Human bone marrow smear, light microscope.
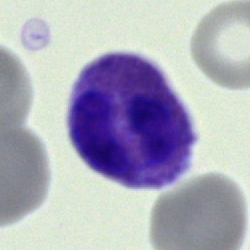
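Eosinophil in a stained human bone marrow smear, the cell in the middle. Its outline is roughly oval, and its dark purple chromatin shows darker patches. The cytoplasm is bluish-purple, and no vacuoles are seen in the cell.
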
